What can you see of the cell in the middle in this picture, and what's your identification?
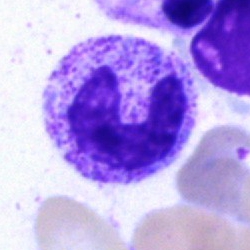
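Nucleus bent into a U, both arms pointing upward. One continuous band, not divided into separate lobes. Chromatin dark purple, condensed. Cytoplasm plentiful, pale lilac-pink. Band neutrophil.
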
